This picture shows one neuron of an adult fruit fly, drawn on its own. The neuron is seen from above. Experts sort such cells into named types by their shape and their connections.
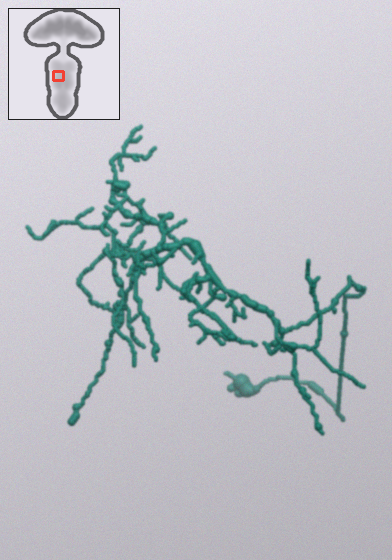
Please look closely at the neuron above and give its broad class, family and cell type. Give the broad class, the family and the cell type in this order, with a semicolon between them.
nerve-cord intrinsic neuron; hemilineage 02A; IN02A042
